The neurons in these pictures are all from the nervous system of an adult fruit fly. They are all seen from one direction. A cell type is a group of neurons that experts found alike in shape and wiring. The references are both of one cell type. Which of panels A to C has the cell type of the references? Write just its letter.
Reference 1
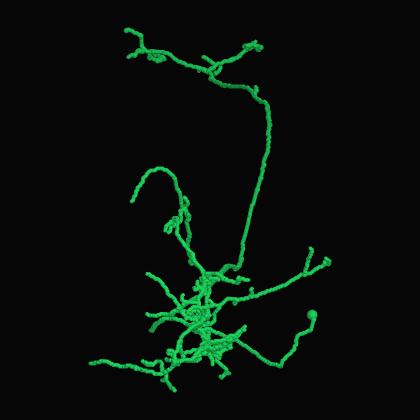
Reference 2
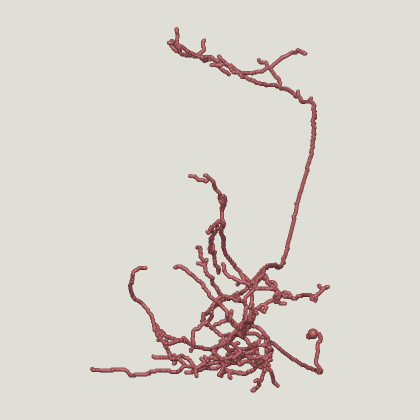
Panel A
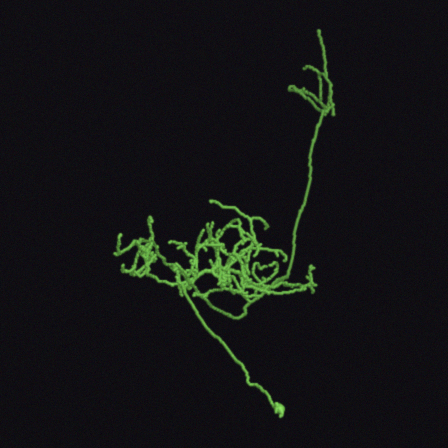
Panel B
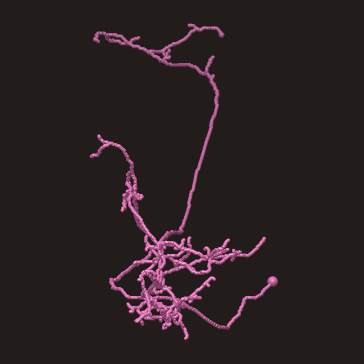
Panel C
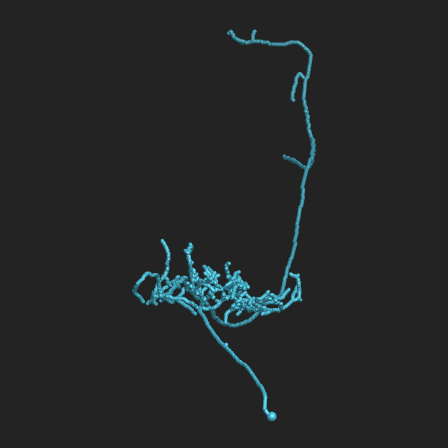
B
